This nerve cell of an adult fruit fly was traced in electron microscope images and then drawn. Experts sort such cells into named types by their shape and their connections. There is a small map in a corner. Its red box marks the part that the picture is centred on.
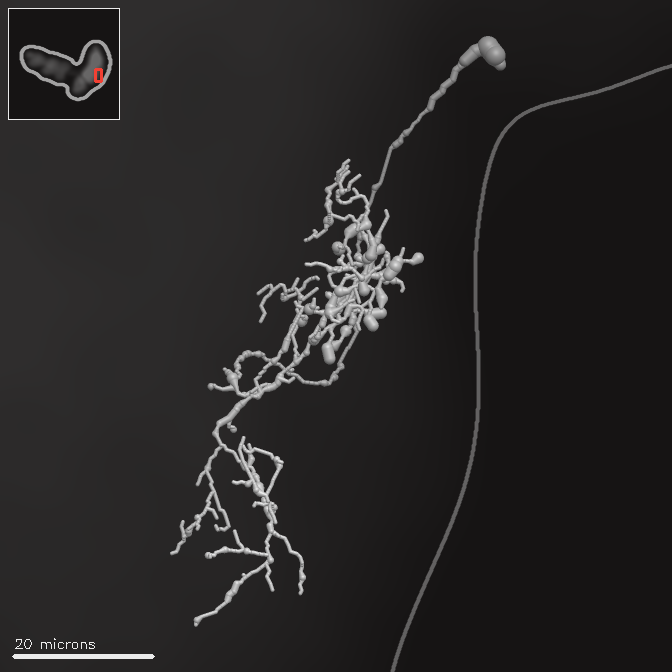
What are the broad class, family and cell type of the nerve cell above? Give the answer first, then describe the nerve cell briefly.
It is a central-brain intrinsic neuron. The family is hemilineage TRdm. Its cell type is GNG408. The cell body can be seen at the upper right of the picture. From top to bottom in the picture it spans about 85 microns. The picture shows dozens of branch ends.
